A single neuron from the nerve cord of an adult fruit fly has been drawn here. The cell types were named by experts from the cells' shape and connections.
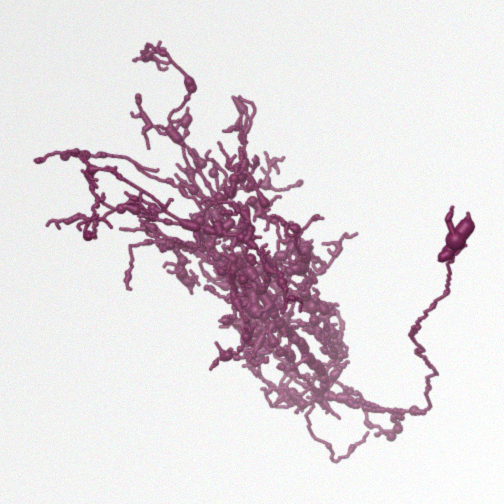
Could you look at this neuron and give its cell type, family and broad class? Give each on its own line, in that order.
IN00A027
hemilineage 00A
nerve-cord intrinsic neuron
